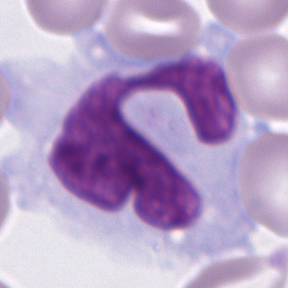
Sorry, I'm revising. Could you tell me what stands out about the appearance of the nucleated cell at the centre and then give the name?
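The cytoplasm of this cell is pale grey-blue, and no coarse coloured granules are seen in it. Its outline is irregular and faint, spreading out between the neighbouring red cells, several of which lie against its border. The cell is a monocyte.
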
